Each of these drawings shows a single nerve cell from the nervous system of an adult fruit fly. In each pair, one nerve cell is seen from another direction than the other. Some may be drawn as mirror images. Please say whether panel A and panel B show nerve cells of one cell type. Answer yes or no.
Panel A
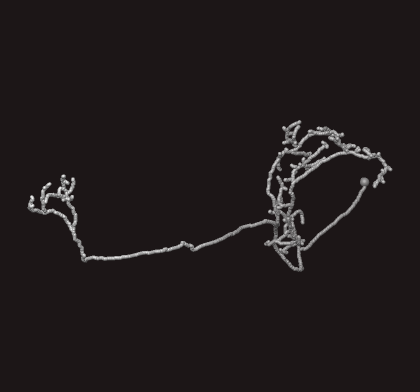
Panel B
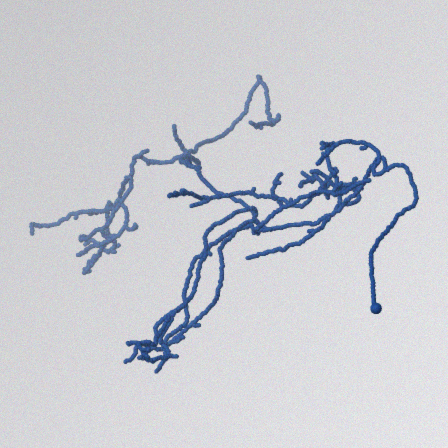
yes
